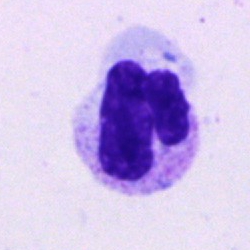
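Segmented neutrophil, central cell, stained human bone marrow smear. Nucleus of two elongated lobes lying side by side, left lobe larger than right. Fine pinkish-purple granules scattered through lower cytoplasm. Cytoplasm above nucleus pale grey-blue, nearly free of granules.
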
